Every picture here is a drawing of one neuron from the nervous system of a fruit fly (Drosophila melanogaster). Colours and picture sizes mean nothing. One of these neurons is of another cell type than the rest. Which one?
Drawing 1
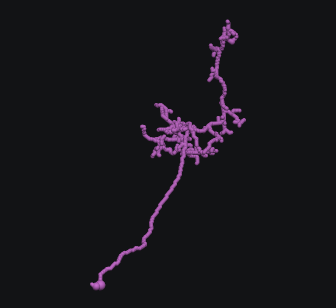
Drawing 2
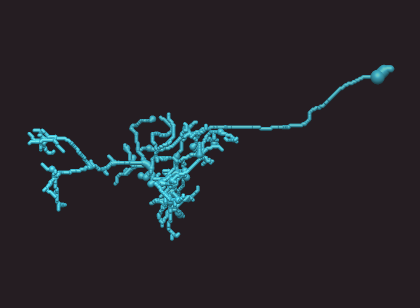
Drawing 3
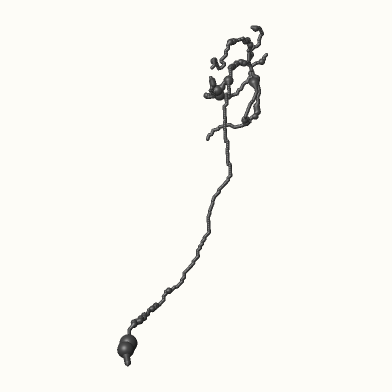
3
